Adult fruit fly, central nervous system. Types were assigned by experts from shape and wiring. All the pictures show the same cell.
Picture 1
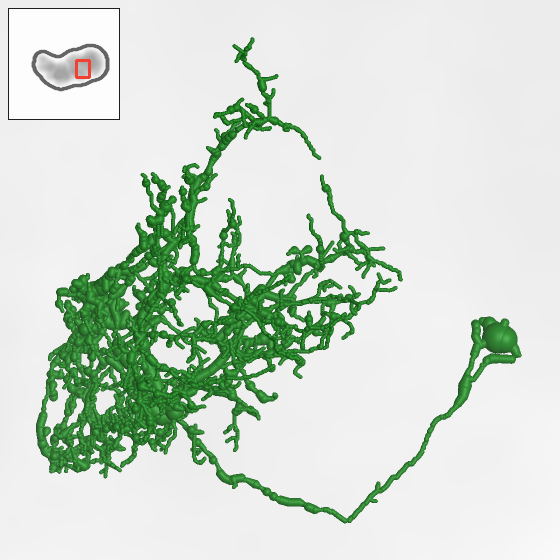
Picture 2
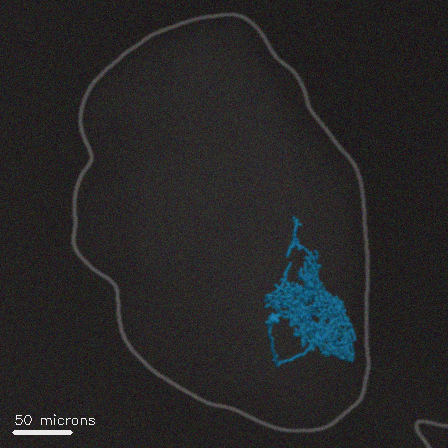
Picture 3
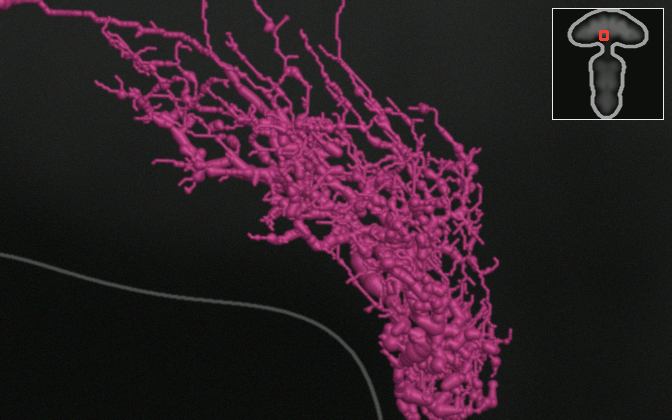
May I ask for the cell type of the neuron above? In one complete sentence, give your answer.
The cell type given to this neuron is GNG546.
